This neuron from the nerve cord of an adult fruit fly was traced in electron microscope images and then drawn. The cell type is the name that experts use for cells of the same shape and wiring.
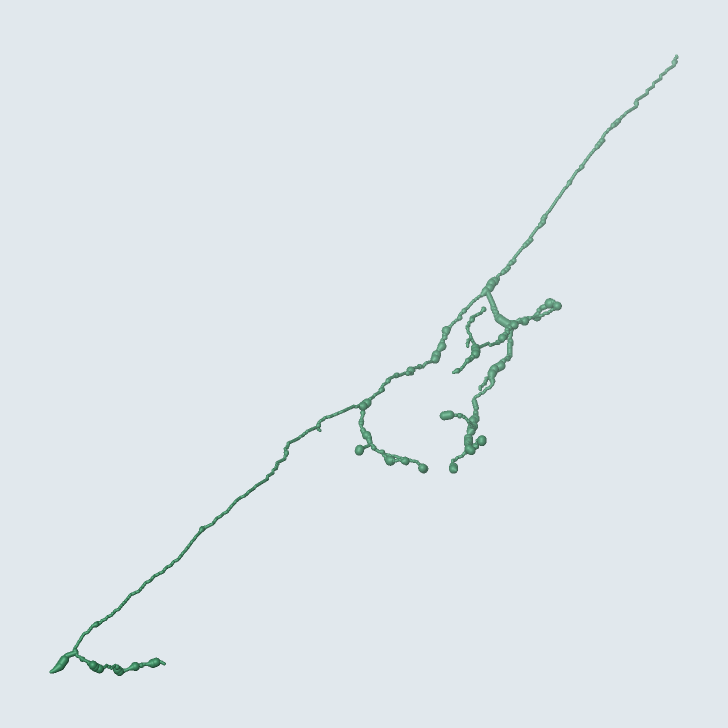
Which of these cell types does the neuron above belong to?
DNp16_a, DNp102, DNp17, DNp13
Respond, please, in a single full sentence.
Belonging to the cell type DNp16_a is this neuron.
